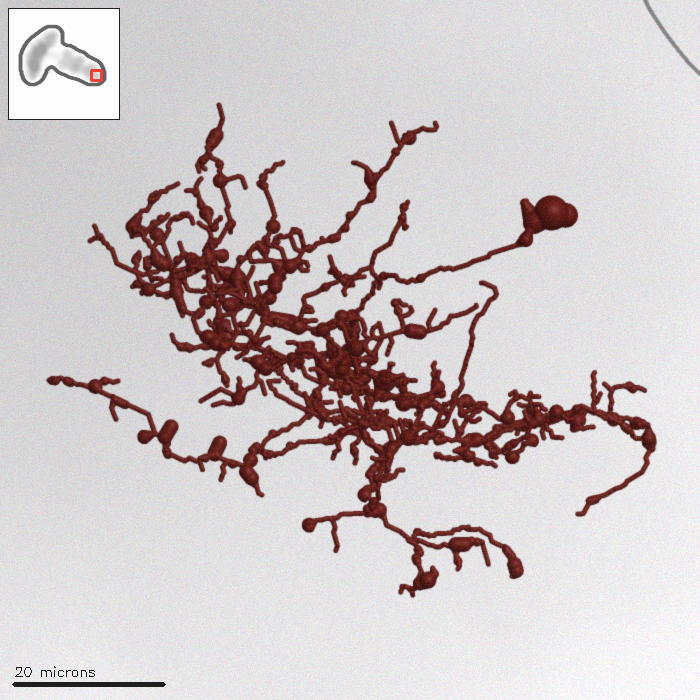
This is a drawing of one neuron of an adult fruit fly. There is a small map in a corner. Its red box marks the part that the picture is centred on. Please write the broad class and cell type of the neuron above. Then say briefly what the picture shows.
Its broad class is nerve-cord intrinsic neuron. It is of cell type INXXX381. From left to right in the picture it spans about 80 microns. The picture shows more than a hundred branch ends.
